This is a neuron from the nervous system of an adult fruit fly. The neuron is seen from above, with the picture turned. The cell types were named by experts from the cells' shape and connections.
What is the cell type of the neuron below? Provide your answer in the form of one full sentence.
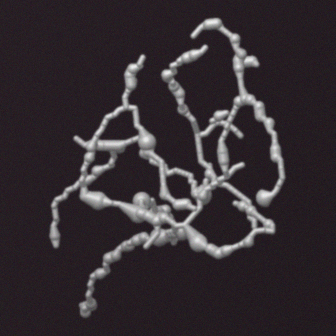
This neuron is categorized as cell type LB3a.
